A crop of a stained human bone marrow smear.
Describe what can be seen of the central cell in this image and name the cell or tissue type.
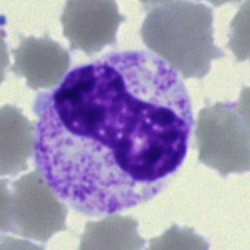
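Nucleus narrowed in the middle into two broad lobes, hourglass-like, lying obliquely from upper left to lower right. Cytoplasm abundant and pale, widest below and to the left of the nucleus. Many small purple granules scattered throughout the cytoplasm. Band neutrophil.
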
